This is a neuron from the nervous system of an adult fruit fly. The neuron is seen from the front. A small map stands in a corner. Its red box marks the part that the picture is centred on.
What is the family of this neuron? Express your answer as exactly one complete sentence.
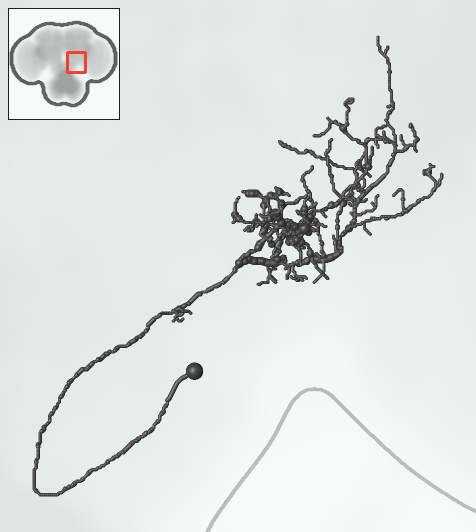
Under the family hemilineage MD3 is grouped this neuron.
